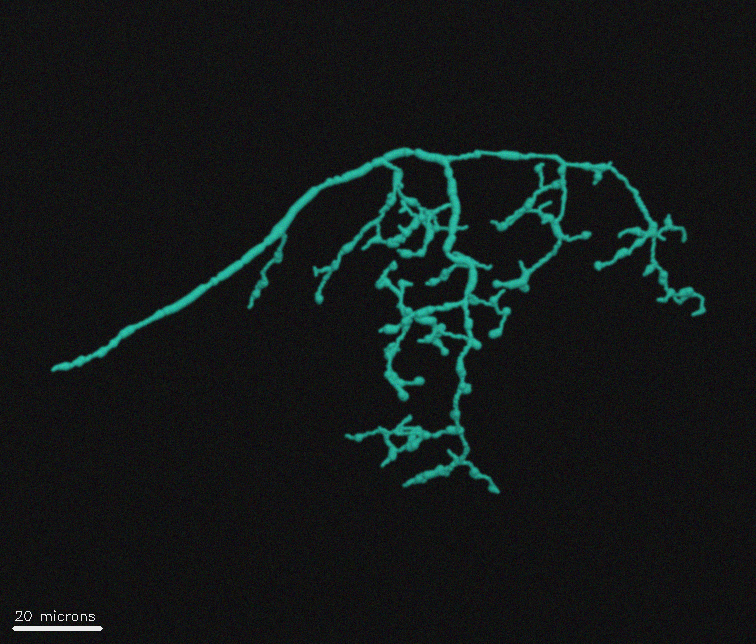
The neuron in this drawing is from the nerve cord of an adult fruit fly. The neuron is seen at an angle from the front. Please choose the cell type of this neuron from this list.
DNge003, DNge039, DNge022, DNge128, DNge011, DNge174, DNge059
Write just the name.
DNge039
